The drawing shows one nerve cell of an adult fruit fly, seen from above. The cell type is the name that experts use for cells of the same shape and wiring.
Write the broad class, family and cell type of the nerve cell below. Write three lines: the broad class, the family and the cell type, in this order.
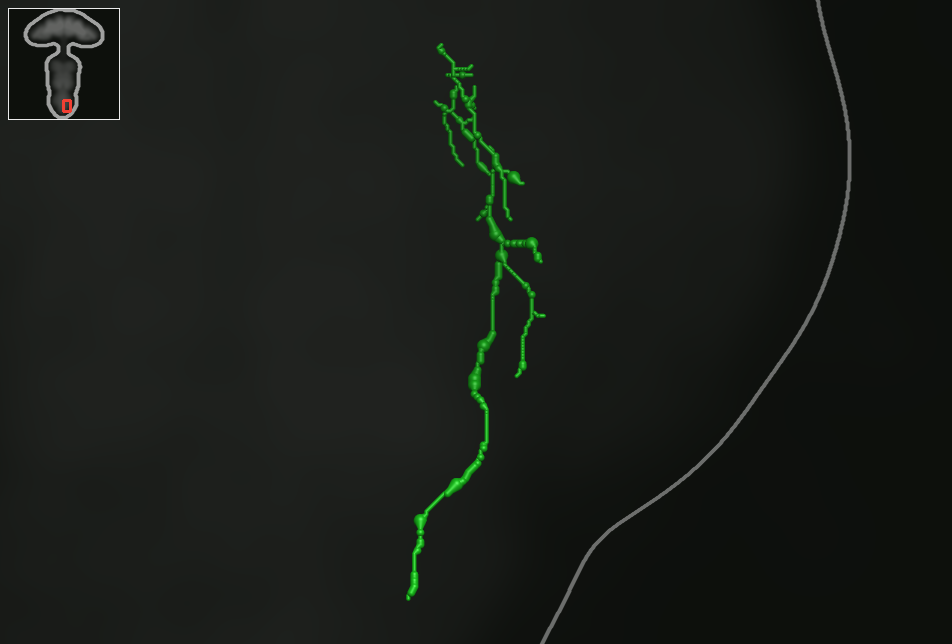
sensory neuron entering the nerve cord
class mechanosensory tactile
SNta28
